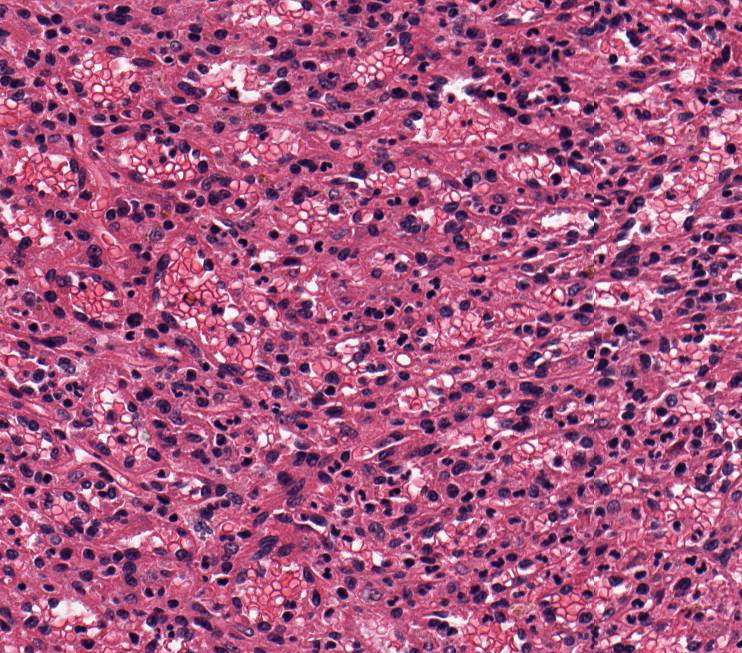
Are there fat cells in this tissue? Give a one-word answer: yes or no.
No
